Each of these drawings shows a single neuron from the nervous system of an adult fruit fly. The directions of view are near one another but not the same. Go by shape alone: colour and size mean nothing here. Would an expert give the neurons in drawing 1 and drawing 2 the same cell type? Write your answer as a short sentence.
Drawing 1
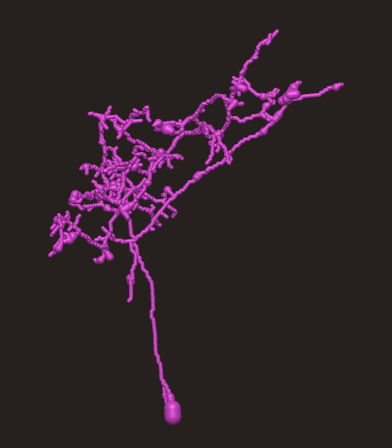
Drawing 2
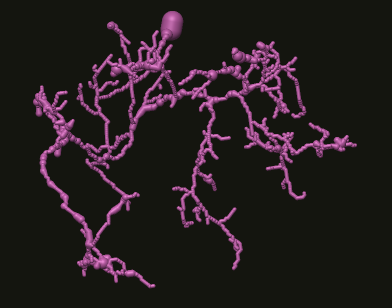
They are of different cell types.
